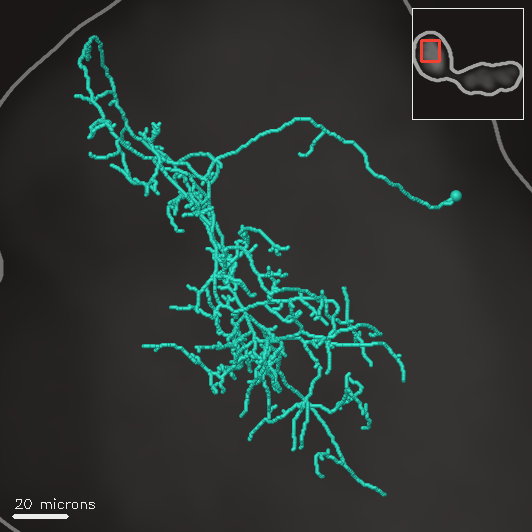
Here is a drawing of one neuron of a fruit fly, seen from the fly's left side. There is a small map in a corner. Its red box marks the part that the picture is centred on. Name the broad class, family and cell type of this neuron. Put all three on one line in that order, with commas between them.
central-brain intrinsic neuron, hemilineage DM4_dorsal, pC1_13c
